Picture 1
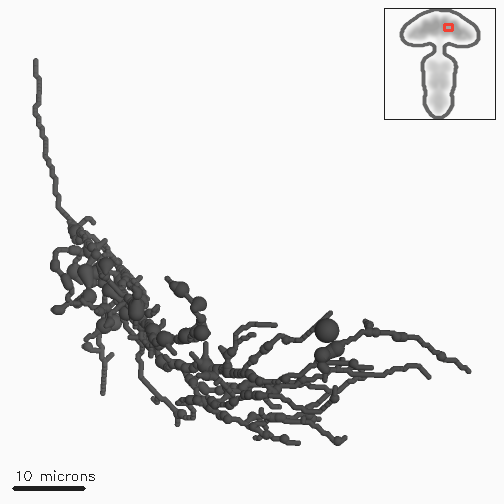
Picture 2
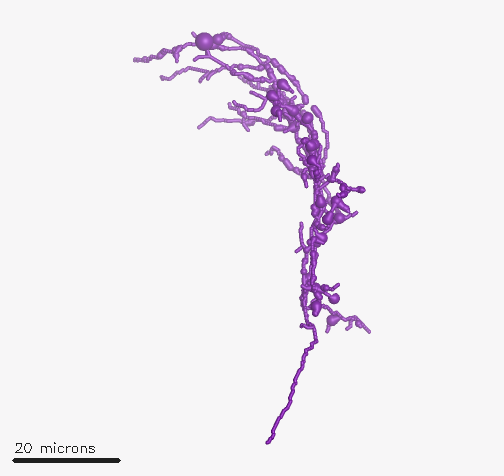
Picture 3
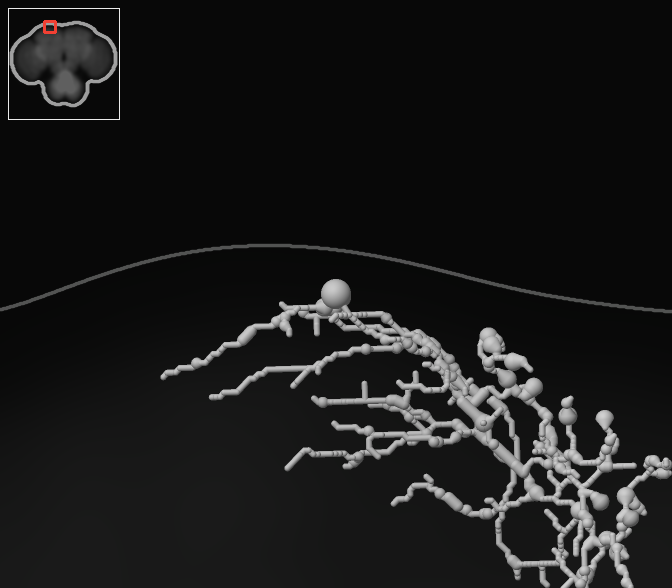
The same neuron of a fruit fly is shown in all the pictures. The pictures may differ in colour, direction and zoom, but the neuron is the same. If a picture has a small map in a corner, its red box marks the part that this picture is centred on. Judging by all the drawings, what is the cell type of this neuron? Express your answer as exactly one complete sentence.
It is SLP414 that is the cell type of the neuron.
